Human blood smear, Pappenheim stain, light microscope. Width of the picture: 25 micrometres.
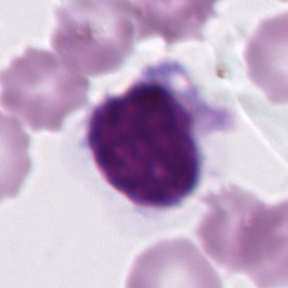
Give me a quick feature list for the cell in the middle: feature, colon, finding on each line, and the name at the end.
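Nucleus: single smooth oval, no lobes or indentations, about 11 by 9 micrometres
Chromatin: dark purple, densely packed, coarse clumps
Cytoplasm: scant, pale blue-lilac
Cytoplasmic edge: irregular and frayed toward the upper right
Name: hairy cell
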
